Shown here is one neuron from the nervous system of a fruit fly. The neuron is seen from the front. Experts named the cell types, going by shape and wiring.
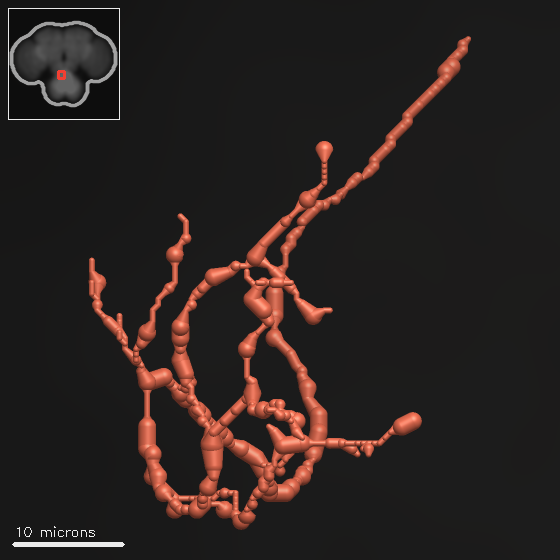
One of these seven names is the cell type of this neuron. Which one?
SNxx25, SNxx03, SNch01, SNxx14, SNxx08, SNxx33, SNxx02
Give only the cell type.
SNxx02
